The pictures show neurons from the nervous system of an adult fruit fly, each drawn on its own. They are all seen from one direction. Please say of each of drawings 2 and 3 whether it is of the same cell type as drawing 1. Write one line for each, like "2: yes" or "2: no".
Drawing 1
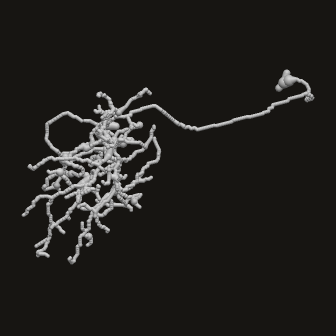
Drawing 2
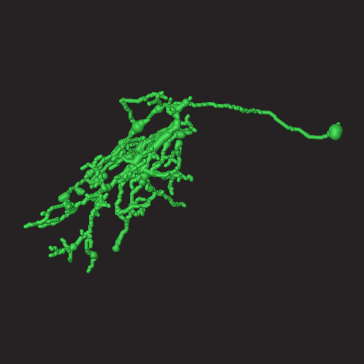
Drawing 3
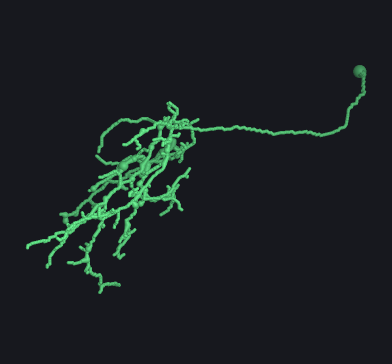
2: yes
3: yes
